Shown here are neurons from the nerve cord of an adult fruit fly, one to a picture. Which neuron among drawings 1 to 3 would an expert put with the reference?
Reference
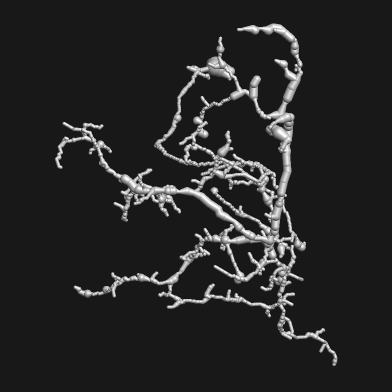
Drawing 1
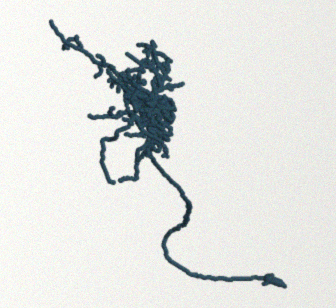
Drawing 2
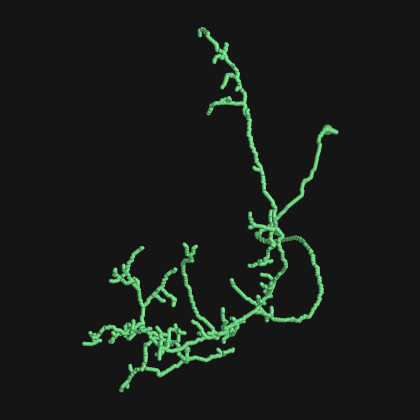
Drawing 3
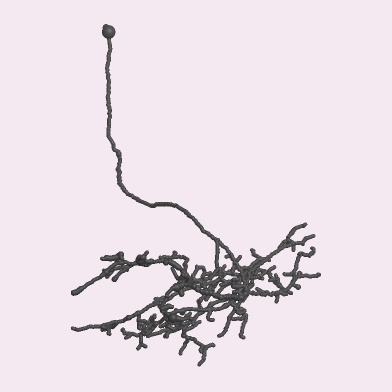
Drawing 3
